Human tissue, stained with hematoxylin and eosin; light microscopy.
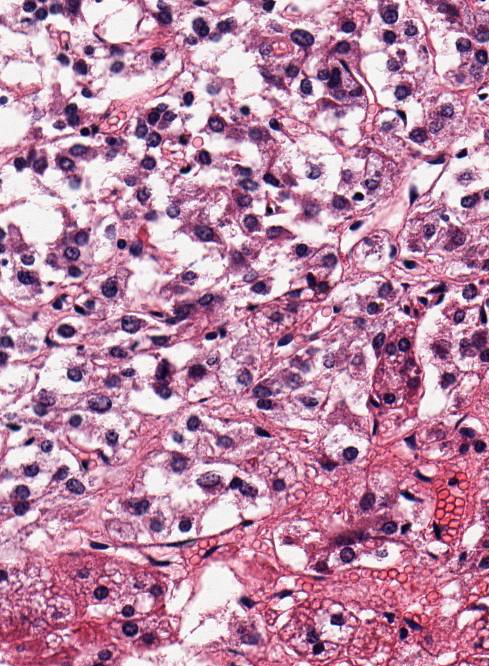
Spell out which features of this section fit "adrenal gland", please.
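Section: adrenal gland. Cells lie in small nests and sheets across the whole field, parted by a fine branching network of thin pink septa.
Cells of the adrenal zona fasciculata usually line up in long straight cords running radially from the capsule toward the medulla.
The nests and sheets here do not follow that cord pattern. Nuclei: mostly round, dark-staining, one per cell. Lower left edge: cytoplasm more granular and pink than in the clear cells above. Stroma: scant, delicate thin-walled strands; no thick fibrous bands.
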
